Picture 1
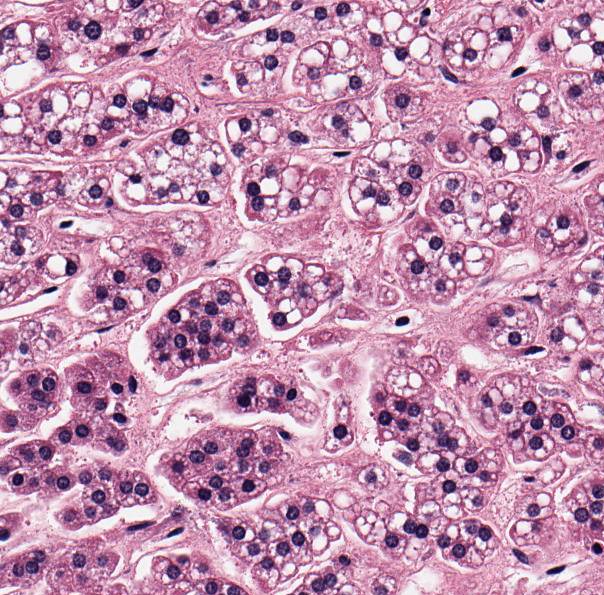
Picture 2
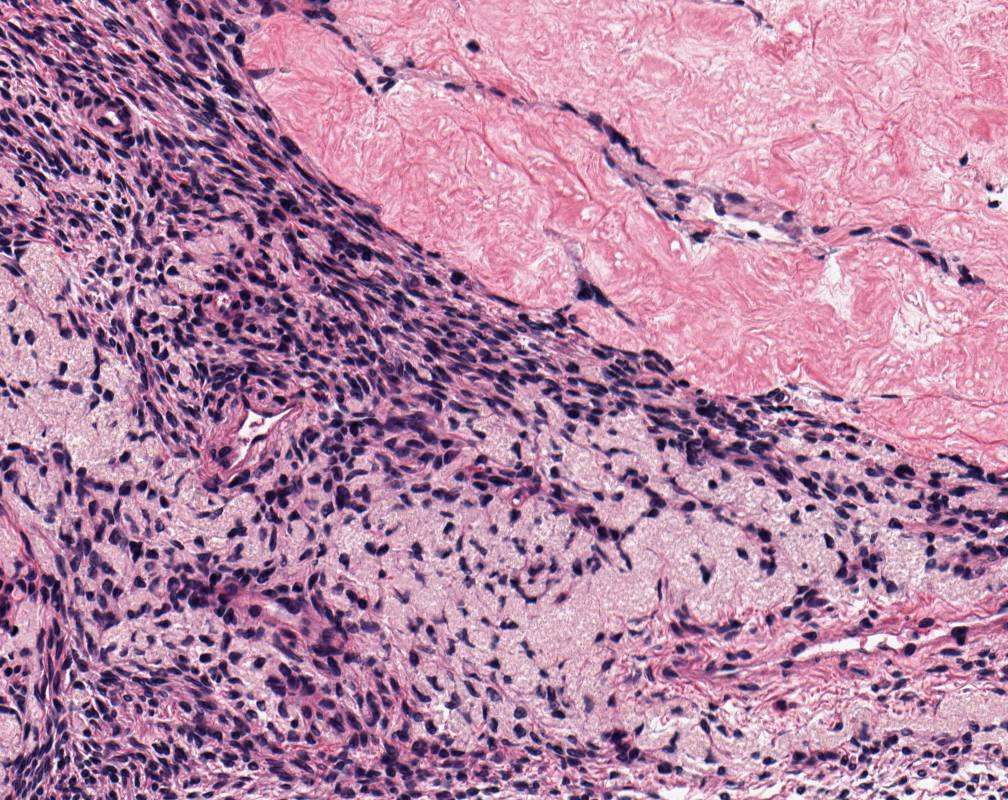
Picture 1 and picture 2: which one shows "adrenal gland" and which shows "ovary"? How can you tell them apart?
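Adrenal gland appears in picture 1 and ovary in picture 2. Arrangement: picture 1 has cells in rounded nests and short cords divided by thin septa across the whole field, whereas picture 2 has a broad, nearly acellular pink zone in the upper right, set off from cellular tissue by a diagonal border, with cells most densely packed in a band along that border.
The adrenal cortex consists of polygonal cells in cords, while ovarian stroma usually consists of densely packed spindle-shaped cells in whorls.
Cytoplasm: in picture 1 many cells are filled with clear vacuoles of varying size, while in picture 2 it is scant and the cell borders cannot be made out. Nuclei: those of picture 1 are round and dark and remain central even in heavily vacuolated cells, while those of picture 2 are dark and oval to spindle-shaped.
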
